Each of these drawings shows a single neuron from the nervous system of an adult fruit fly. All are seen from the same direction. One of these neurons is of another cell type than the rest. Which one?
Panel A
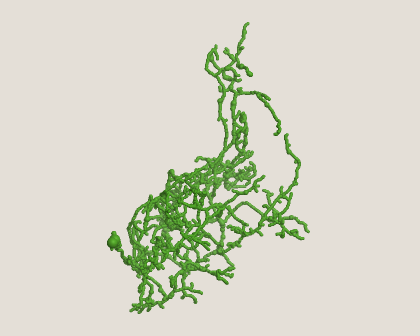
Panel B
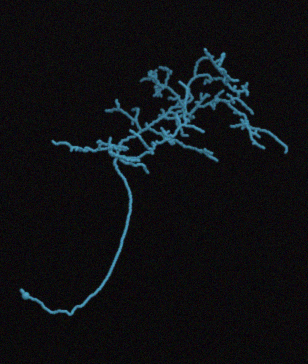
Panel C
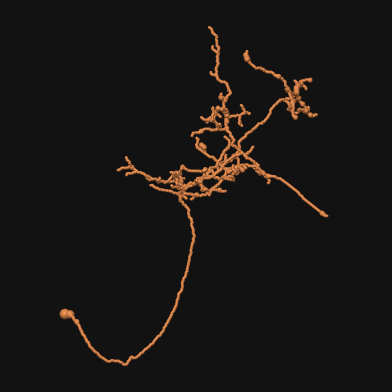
Panel A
